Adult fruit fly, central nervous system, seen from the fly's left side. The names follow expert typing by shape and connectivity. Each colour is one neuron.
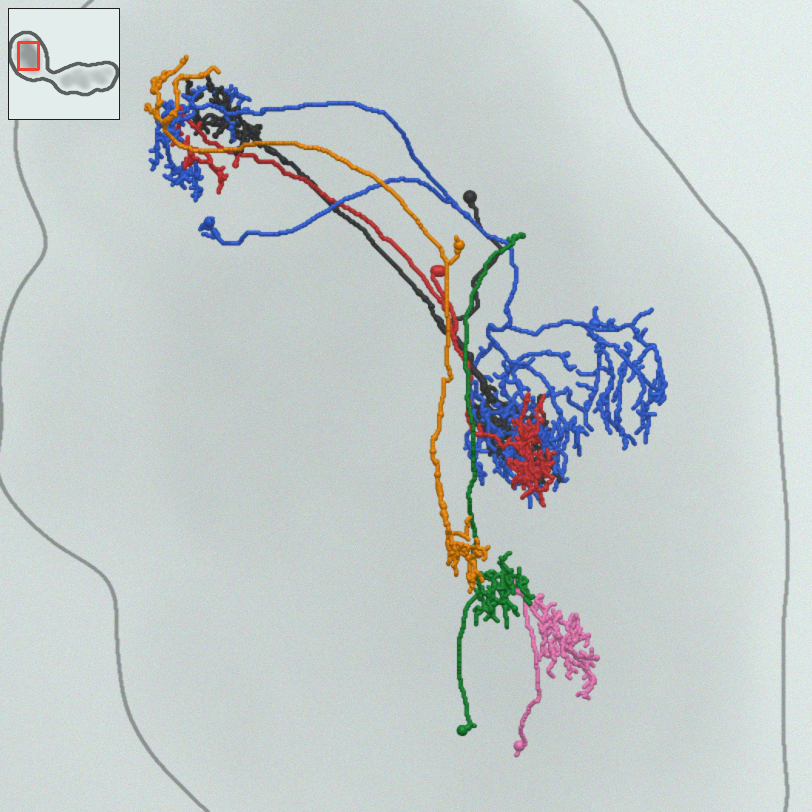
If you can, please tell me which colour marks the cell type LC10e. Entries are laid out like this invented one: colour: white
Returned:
colour: red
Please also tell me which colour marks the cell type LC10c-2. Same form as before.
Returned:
colour: orange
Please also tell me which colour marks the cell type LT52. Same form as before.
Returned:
colour: blue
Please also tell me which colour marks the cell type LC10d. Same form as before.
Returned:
colour: black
